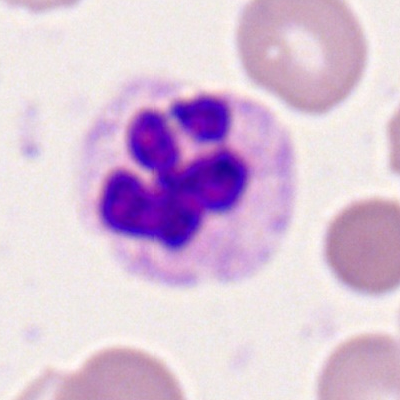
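Segmented neutrophil at the centre of the field. First, the outline is roughly round. Second, the nucleus is divided into several separate lobes, and no nucleoli are visible in it. Third, the cytoplasm holds only fine, faint lilac granules, not large orange-red ones.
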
